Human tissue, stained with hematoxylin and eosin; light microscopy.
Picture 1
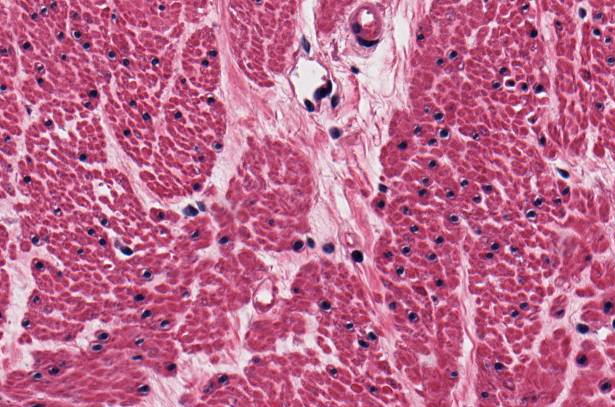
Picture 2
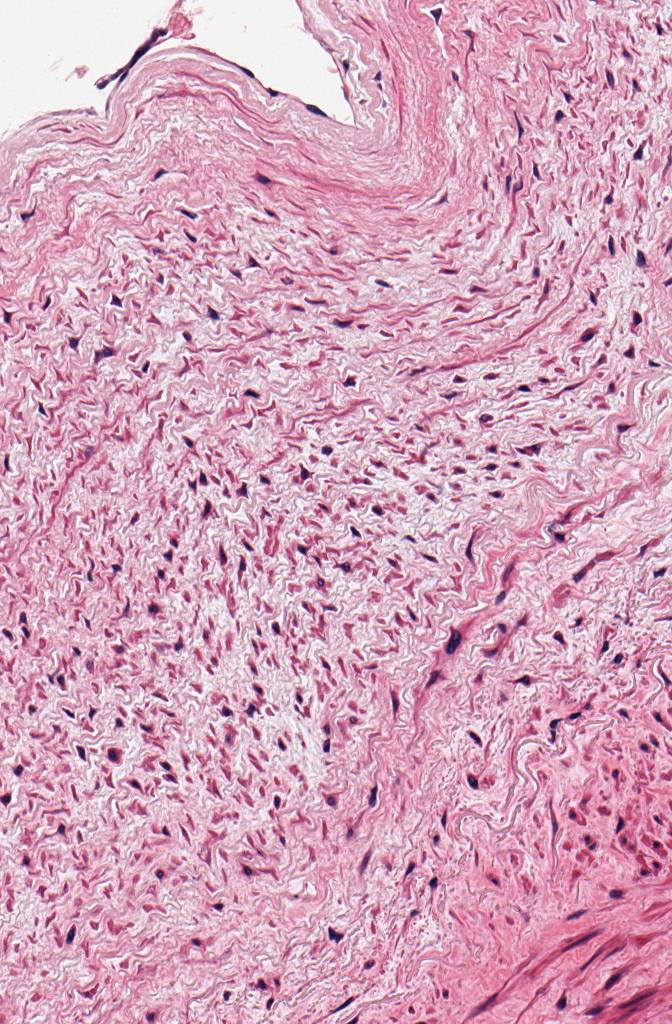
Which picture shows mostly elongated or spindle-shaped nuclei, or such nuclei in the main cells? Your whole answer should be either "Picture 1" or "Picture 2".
Picture 2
